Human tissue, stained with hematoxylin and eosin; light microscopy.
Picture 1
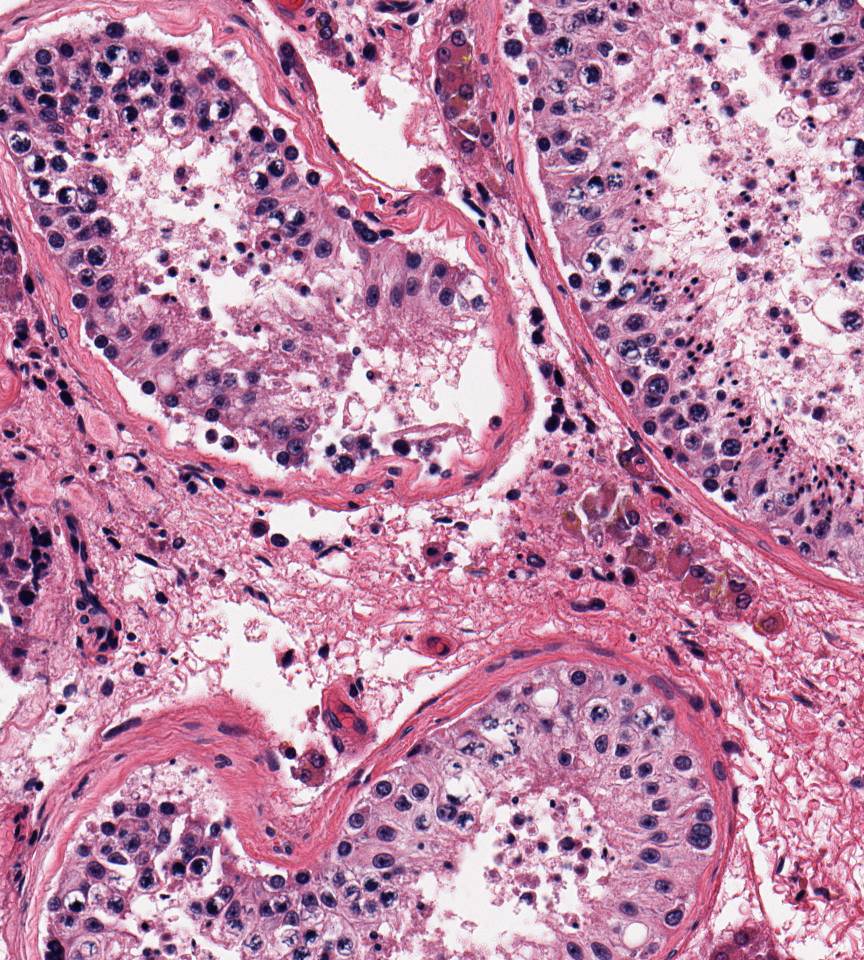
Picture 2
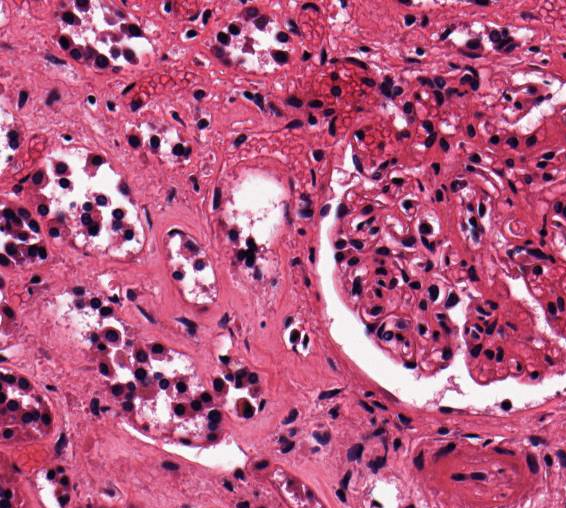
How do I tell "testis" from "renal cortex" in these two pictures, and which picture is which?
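The testis is in picture 1; the renal cortex is in picture 2. In picture 1, three large cross-cut tubules occupy the top left, top right and bottom, with interstitial tissue between them in the centre. The tubules are lined by a stratified layer of many rows of rounded cells, and their centres contain loose pale pink flocculent material and scattered detached cells rather than being empty. A small cluster of polygonal cells with pink cytoplasm containing yellow-brown pigment lies in the interstitium at right centre. In picture 2, a large rounded glomerulus occupies the right half, its lobulated tuft crowded with many closely packed dark nuclei. Smaller tubular profiles fill the left and lower parts; their cell nuclei are small, round and darkly stained. The pink fibrous stroma between the tubules is widened and contains scattered spindle-shaped nuclei.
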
